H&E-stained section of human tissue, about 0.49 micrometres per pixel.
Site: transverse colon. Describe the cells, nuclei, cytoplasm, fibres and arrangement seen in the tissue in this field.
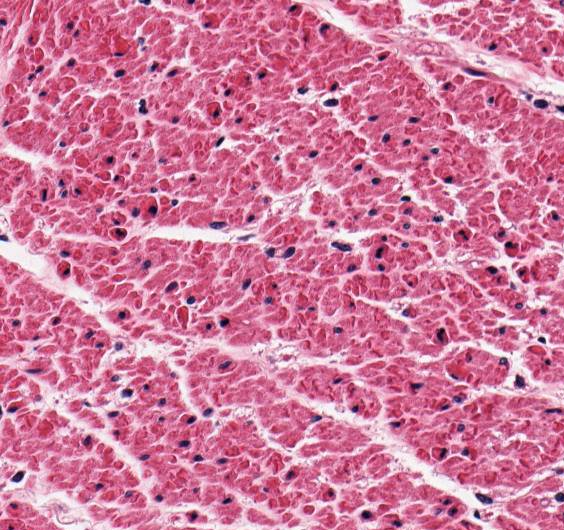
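Notice that closely packed muscle fibres fill the whole field, cut mostly in cross or oblique section. They are gathered into bundles, separated by pale clefts running from upper left to lower right. Compare the fibre profiles: their outlines are irregular and their sizes vary across the field. Between bundles, the stroma is scant, pale and loose.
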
